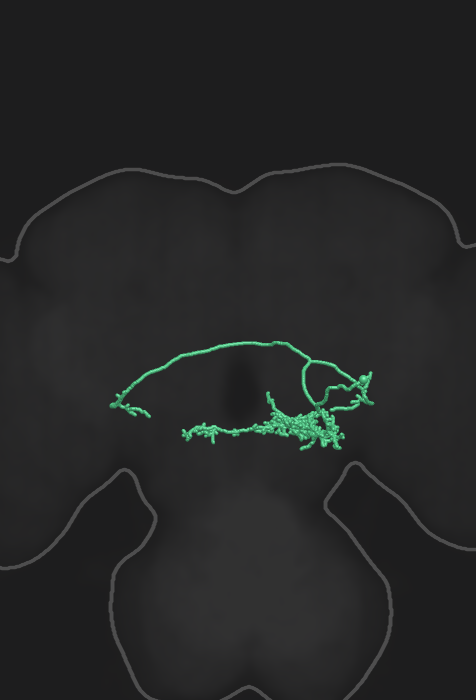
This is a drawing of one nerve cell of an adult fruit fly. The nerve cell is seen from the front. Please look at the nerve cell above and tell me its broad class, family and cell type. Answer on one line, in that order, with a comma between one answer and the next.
central-brain intrinsic neuron, hemilineage ALl1_ventral, CB3646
